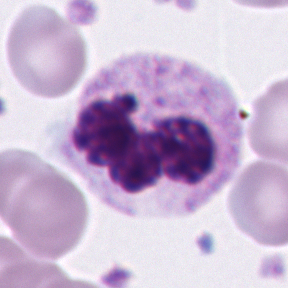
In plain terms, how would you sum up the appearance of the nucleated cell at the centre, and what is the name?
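Round and smooth, the cell outline encloses a nucleus that stretches horizontally across the middle of the cell. The cytoplasm is pale pinkish-lilac, with fine pinkish-violet granules scattered throughout it. This is a segmented neutrophil.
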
